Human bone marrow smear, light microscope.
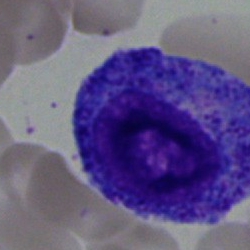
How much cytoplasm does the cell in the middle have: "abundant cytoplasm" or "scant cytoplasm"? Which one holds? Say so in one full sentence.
This cell holds plenty of cytoplasm around the nucleus.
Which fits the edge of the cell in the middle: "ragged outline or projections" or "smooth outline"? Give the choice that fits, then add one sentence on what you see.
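Ragged outline or projections. The cell has a broadly oval outline with a finely roughened edge.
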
